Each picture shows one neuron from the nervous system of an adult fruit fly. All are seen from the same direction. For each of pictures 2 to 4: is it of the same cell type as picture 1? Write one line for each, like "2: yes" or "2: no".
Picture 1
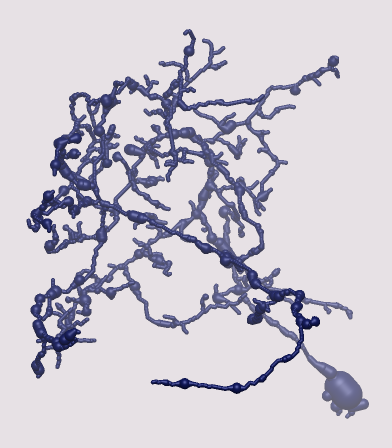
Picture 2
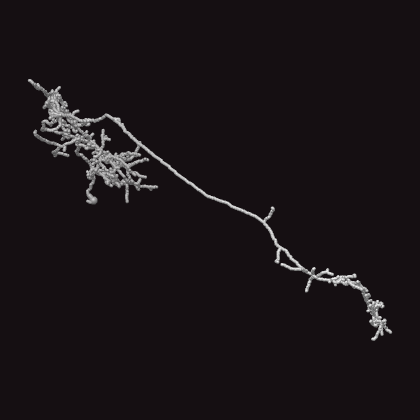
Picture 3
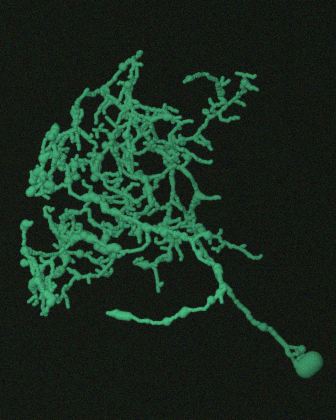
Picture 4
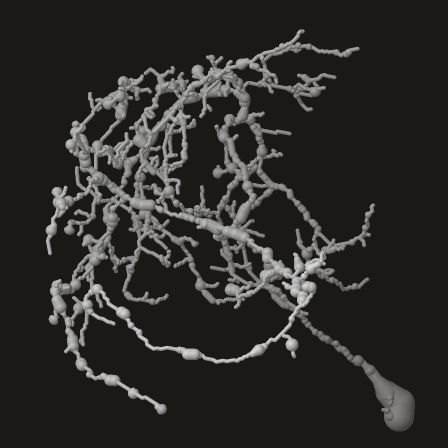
2: no
3: yes
4: yes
